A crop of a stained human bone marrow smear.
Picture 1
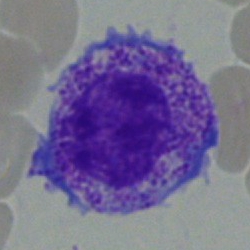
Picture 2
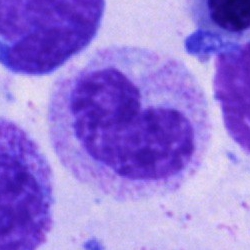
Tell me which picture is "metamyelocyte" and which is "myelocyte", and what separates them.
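First one's the myelocyte, second's the metamyelocyte. Outlines differ: the myelocyte is roughly round but ragged and frayed, with small irregular blue tufts sticking out along the top, while the metamyelocyte is round and smooth. In the myelocyte the nucleus fills most of the central part of the cell; in the metamyelocyte a notch on the upper side gives the nucleus a kidney-like shape.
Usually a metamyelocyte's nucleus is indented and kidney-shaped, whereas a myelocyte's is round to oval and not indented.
Chromatin is dark purple in both, dense in the myelocyte and clumped with paler patches between the clumps in the metamyelocyte.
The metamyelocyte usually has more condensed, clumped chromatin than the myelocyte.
No nucleoli show in the metamyelocyte.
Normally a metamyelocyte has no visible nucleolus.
As for cytoplasm, the myelocyte's outermost rim is deep blue with no granules, and the metamyelocyte's has no vacuoles. Pale grey red cells sit close beside the myelocyte on left and right, whereas the neighbouring cells at the edges of the metamyelocyte's frame don't touch it.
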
